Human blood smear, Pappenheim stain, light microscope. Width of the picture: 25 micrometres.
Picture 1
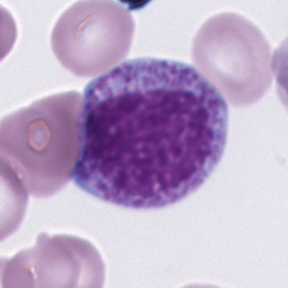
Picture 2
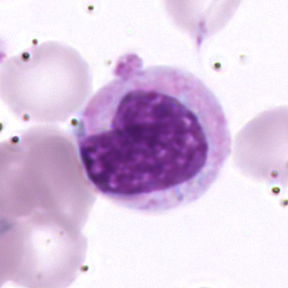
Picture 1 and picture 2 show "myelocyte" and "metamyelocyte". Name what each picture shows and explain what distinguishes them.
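Myelocyte's the first one, metamyelocyte the second. In the myelocyte the nucleus fills most of the cell, leaving just a narrow rim of cytoplasm filled with many fine purple granules, and its left edge touches a red cell. The metamyelocyte has a round, smooth outline about 14 micrometres across, and its nucleus, about 11 by 9 micrometres, has a notch on the upper-left side that gives it a kidney-like shape.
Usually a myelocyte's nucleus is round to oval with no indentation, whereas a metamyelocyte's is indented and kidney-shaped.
Its chromatin is clumped, with paler patches between darker areas.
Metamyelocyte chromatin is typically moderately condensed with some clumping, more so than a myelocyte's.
Its cytoplasm is pale lilac-grey, holds fine, faint pinkish granules and shows no clear vacuoles.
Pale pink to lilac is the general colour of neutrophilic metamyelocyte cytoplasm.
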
